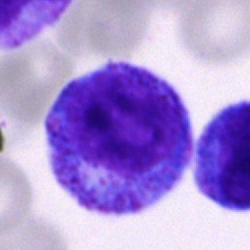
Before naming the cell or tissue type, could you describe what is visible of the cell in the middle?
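Outline first: round. Staining next: a deep blue-purple overall, with a paler lilac zone in the lower part of the cell. Then the edge, which looks finely bumpy where granules sit at the margin. Last, the name: promyelocyte.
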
